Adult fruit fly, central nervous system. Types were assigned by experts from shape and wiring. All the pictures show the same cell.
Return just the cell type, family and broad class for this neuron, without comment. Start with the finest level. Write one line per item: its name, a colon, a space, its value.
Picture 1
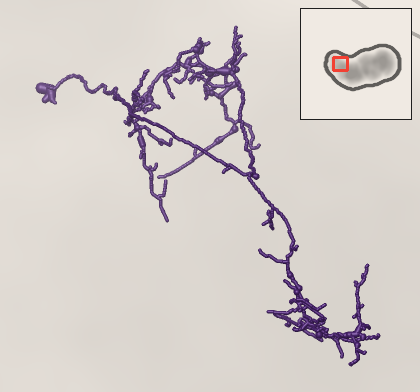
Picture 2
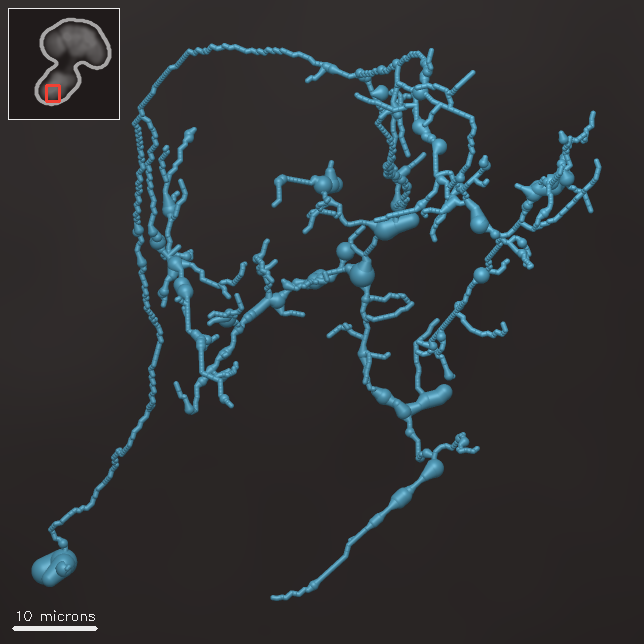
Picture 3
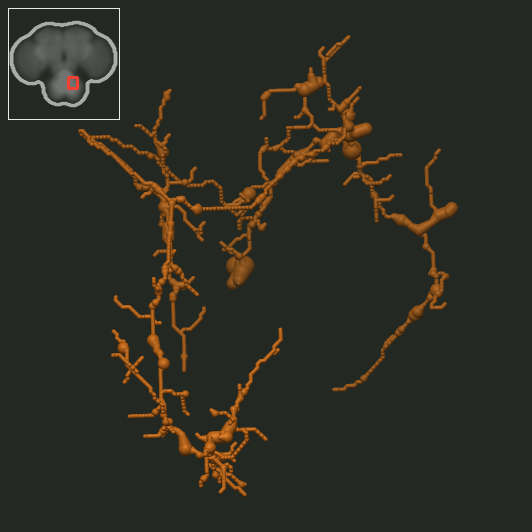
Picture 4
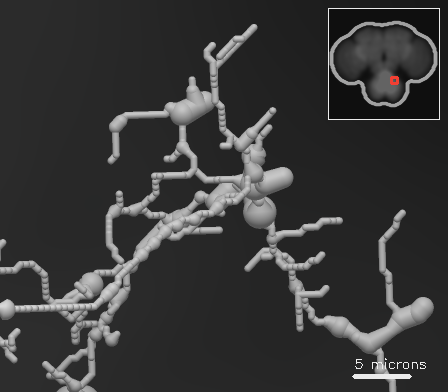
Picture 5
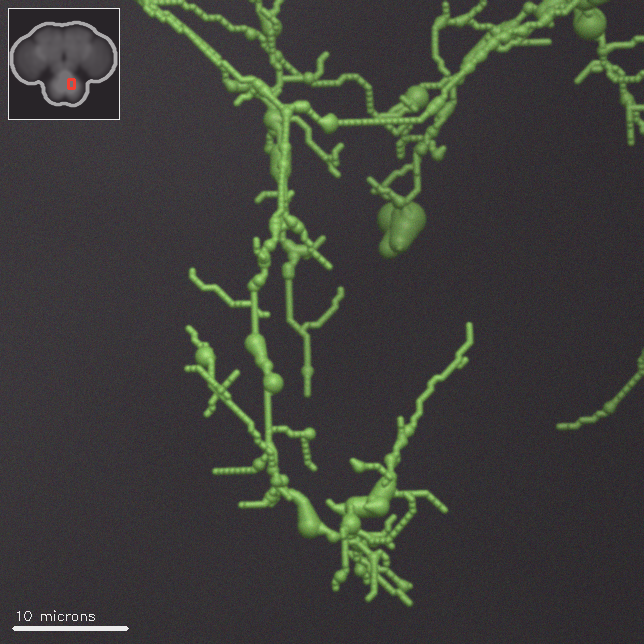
cell type: IN21A086
family: hemilineage 21A
broad class: nerve-cord intrinsic neuron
